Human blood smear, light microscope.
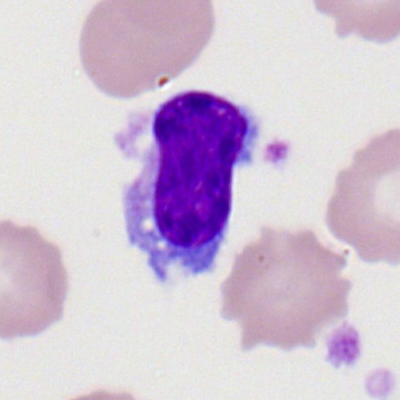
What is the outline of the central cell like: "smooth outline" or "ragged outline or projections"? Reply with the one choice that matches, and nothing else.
Ragged outline or projections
